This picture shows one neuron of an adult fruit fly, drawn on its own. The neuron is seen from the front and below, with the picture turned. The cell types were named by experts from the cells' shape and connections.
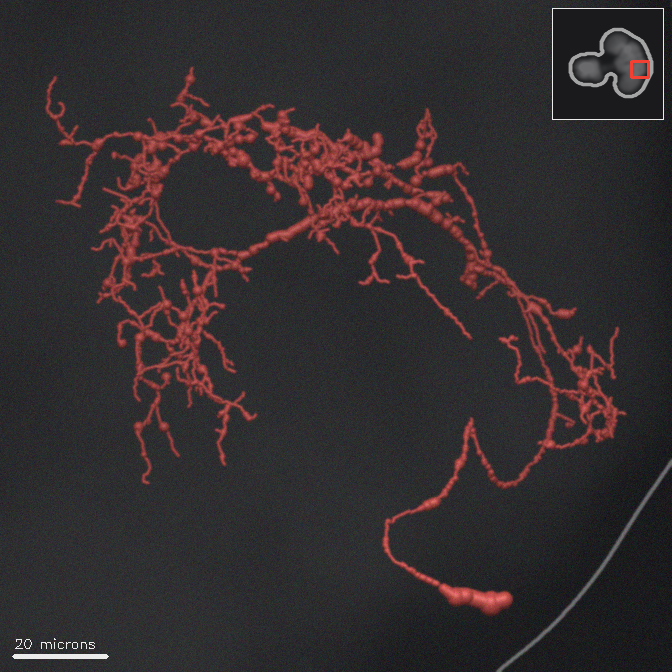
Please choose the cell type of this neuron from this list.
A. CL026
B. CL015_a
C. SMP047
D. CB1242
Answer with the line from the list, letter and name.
A. CL026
